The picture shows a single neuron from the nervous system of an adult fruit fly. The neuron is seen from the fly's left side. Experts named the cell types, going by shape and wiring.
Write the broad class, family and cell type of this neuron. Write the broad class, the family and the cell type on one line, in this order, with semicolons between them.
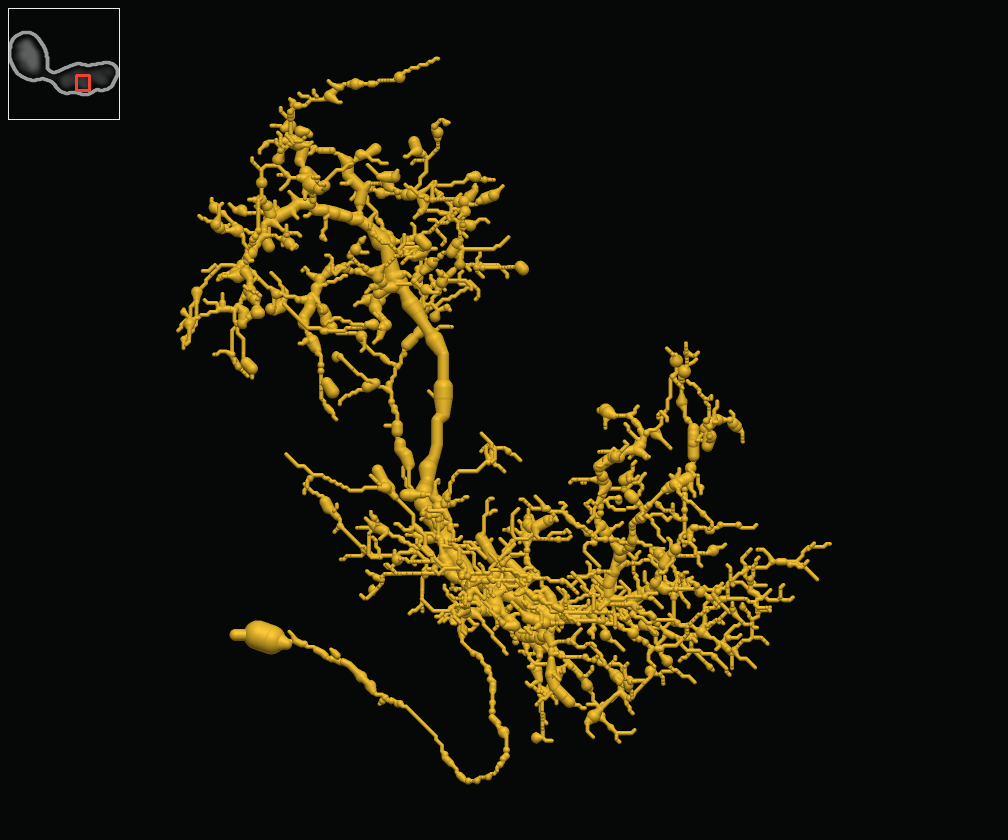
nerve-cord intrinsic neuron; hemilineage 13A; IN13A012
